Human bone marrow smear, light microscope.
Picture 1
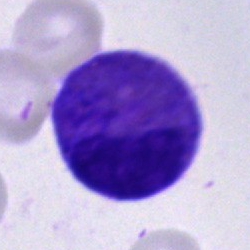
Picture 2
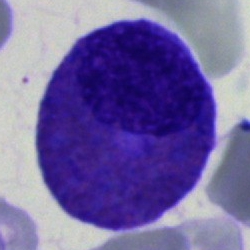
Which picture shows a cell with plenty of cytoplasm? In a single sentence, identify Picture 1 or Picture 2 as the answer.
What picture 2 shows is a cell with abundant cytoplasm.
